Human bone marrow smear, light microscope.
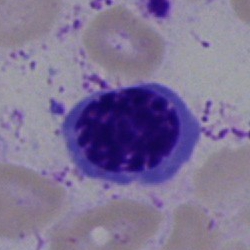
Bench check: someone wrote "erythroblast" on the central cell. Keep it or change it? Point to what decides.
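This cell is rightly called an erythroblast. Its cytoplasm forms a narrow rim of medium blue, widest on the right, and medium blue is not the deep blue expected of a plasma cell.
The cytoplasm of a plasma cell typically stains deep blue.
The outline is smooth and roughly oval without surface projections, and the chromatin is dark purple and coarsely clumped, with small paler gaps between the clumps. No distinct nucleoli and no cytoplasmic granules are visible.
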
